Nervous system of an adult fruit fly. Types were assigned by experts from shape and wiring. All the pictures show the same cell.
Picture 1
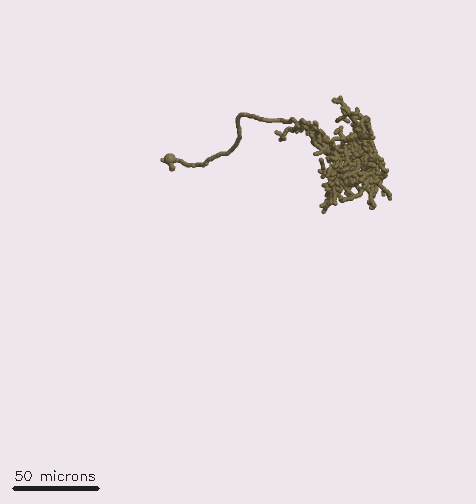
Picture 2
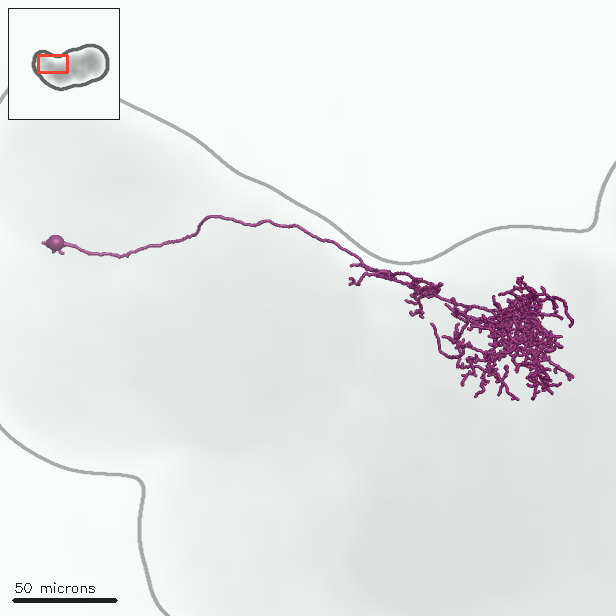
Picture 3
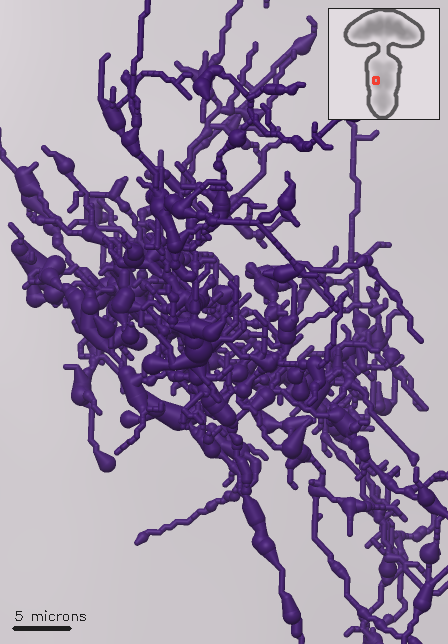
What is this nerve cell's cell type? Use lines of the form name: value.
cell type: INXXX142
